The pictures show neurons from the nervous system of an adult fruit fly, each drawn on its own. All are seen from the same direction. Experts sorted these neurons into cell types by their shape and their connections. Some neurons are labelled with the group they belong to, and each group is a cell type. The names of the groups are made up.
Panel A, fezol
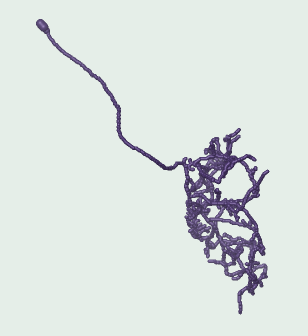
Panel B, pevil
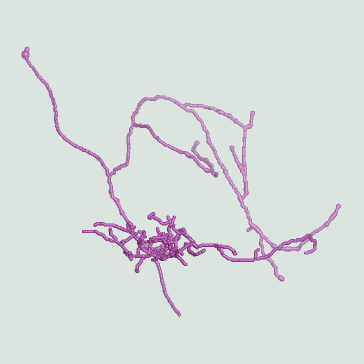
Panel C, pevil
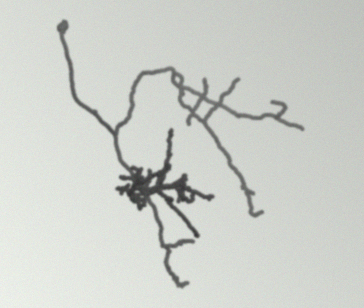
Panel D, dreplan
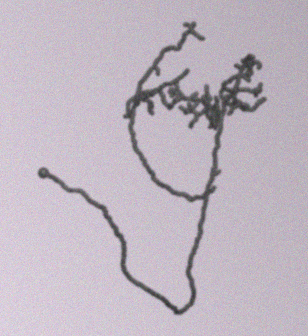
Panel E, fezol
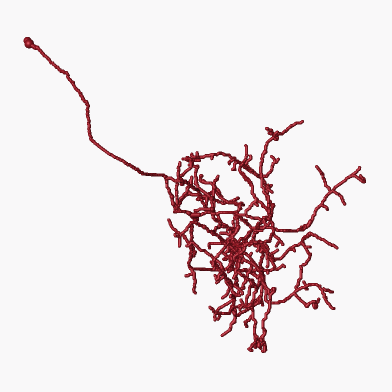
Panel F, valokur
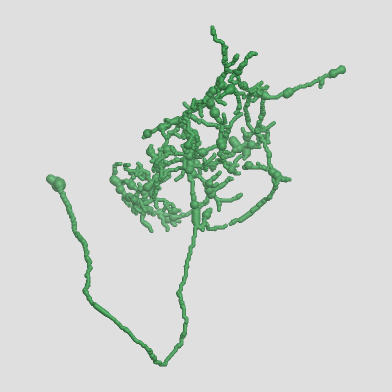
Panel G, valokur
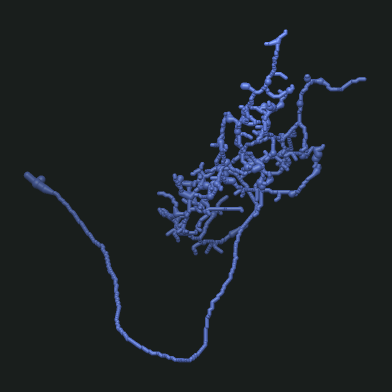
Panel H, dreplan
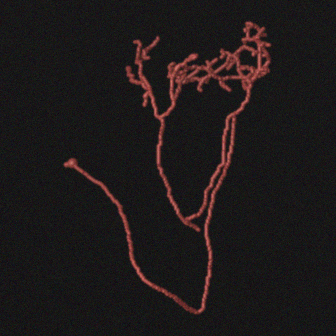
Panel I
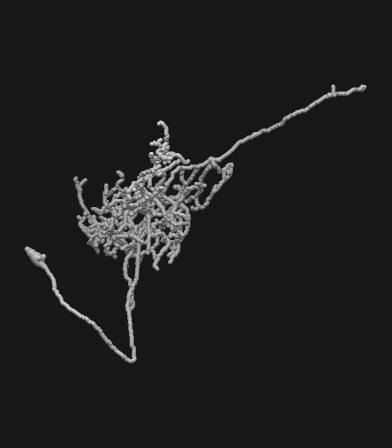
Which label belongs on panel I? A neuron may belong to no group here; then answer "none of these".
valokur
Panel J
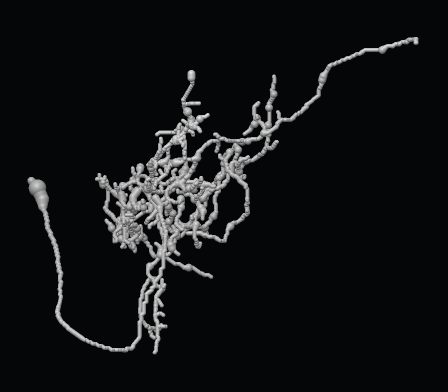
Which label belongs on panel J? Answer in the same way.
valokur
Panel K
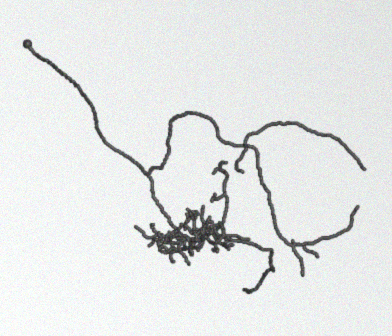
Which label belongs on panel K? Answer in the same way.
pevil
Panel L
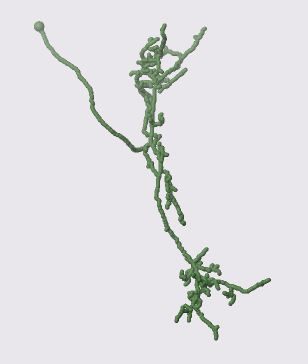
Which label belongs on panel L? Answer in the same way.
none of these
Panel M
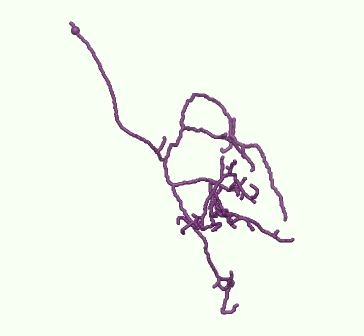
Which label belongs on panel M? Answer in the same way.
pevil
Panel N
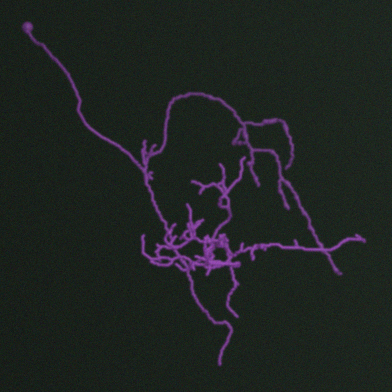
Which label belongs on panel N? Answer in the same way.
pevil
